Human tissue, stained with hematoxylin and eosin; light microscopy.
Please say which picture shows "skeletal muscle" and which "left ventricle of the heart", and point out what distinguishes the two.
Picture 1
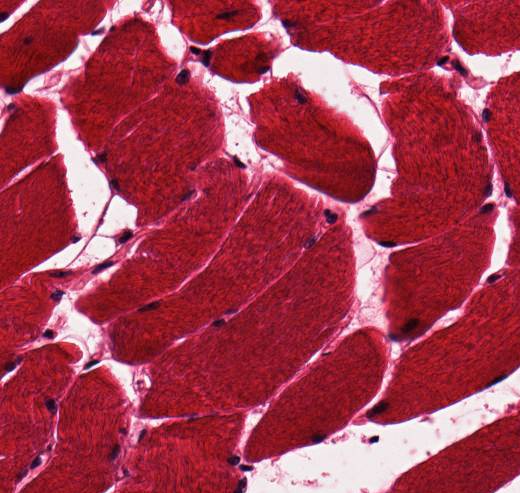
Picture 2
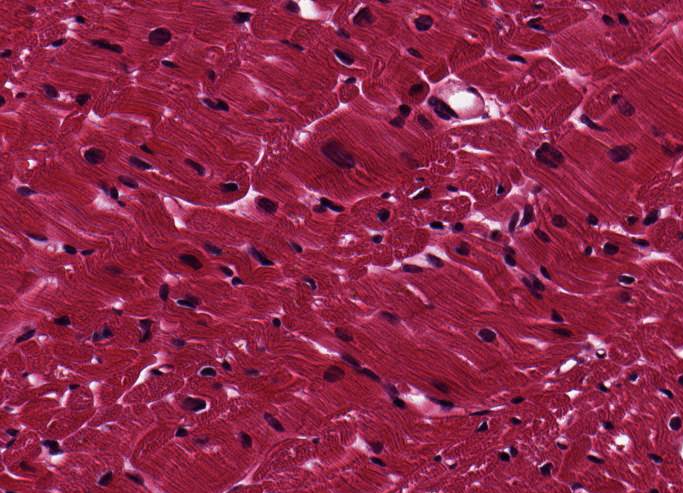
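Skeletal muscle appears in picture 1, the left ventricle of the heart in picture 2. Picture 1 shows broad, polygonal to rounded fibre profiles of rather varied size; the closely packed fibres of picture 2 are mostly cut lengthwise, with rounder cross-cut profiles toward the centre right. Both stain deeply with eosin; the cytoplasm in picture 1 is evenly red with fine fibrillar streaking. Nuclei in picture 1 are small, dark, flattened and located at the fibre edges; in picture 2 the oval nuclei lie centrally.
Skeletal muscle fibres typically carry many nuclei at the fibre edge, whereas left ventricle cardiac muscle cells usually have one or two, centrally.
The fibres of picture 2 branch and join neighbours instead of running as separate parallel cylinders.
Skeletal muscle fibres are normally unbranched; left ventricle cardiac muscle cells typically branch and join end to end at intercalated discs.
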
